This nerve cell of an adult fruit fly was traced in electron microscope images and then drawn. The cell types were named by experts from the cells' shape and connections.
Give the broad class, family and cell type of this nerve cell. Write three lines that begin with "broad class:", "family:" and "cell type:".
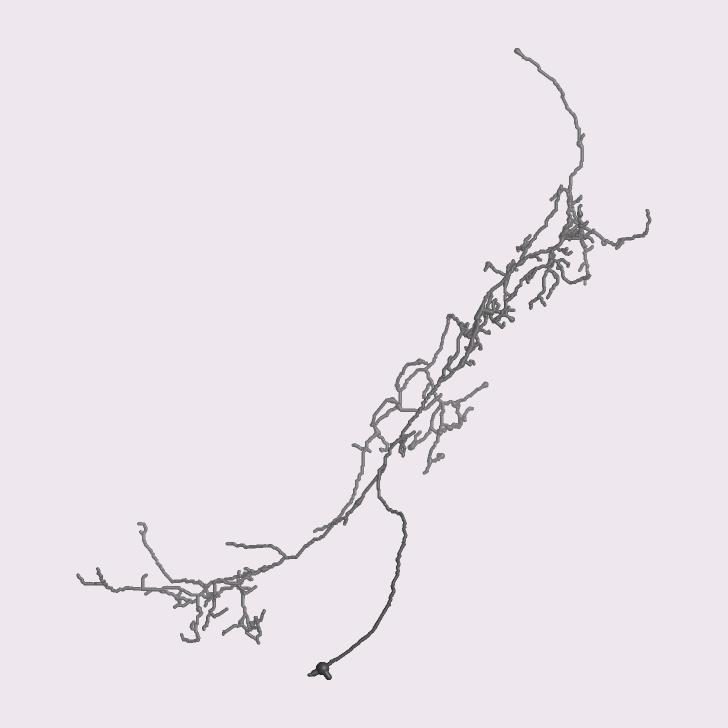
broad class: central-brain intrinsic neuron
family: hemilineage LALa1_anterior
cell type: LAL060_b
